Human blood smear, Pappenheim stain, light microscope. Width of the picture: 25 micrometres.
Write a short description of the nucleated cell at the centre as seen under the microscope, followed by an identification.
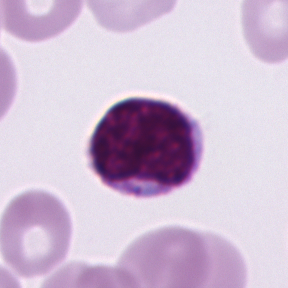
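Search the nucleus and you'll find no nucleoli. The cytoplasm is a thin crescent, mainly along the lower edge of the cell. Notice that it is pale blue, with no vacuoles in it. We call this cell a large granular lymphocyte.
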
